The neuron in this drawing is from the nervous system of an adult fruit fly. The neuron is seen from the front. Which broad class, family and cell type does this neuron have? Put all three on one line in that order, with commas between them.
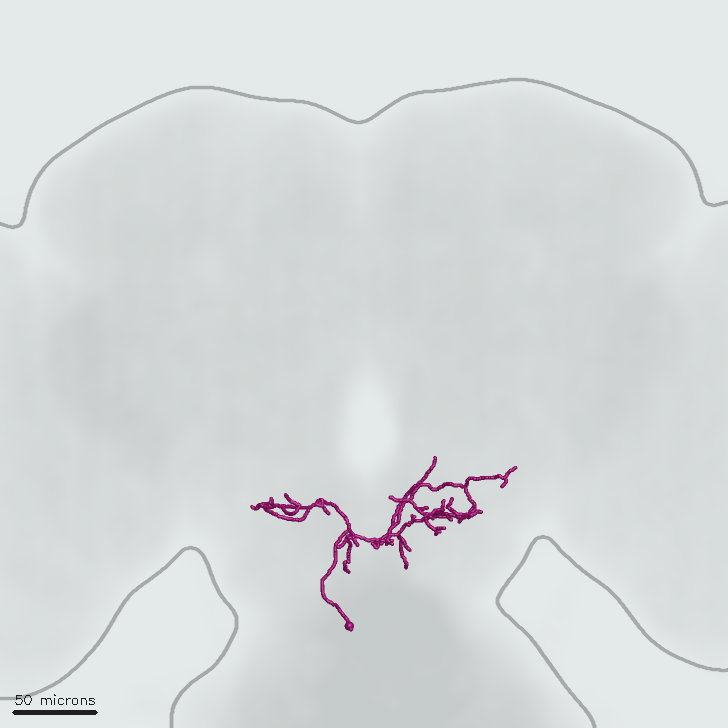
central-brain intrinsic neuron, hemilineage LB3, GNG330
